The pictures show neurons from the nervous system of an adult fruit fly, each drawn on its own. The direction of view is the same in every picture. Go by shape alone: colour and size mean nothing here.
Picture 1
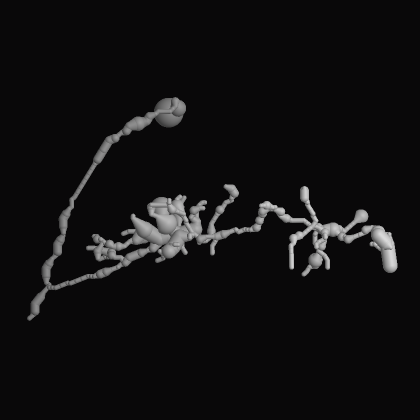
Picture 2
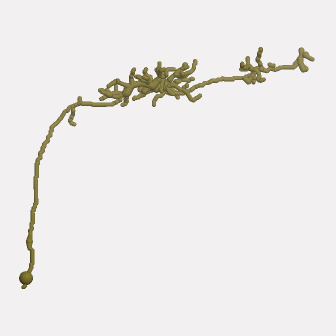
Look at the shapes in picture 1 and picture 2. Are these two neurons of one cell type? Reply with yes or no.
yes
